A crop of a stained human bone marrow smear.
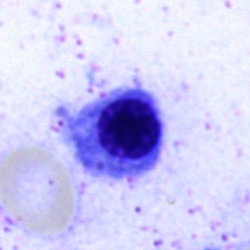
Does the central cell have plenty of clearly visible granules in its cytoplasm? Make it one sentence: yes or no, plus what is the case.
No, no visible granules are present in the cytoplasm of the cell.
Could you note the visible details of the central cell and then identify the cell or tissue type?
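Look first at the outline: it is irregular, with small bulges at the upper left. The nucleus is not centred; it lies toward the right side of the cell. Notice the deep blue cytoplasm, which forms its widest rim on the left side of the nucleus. This cell is an erythroblast.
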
